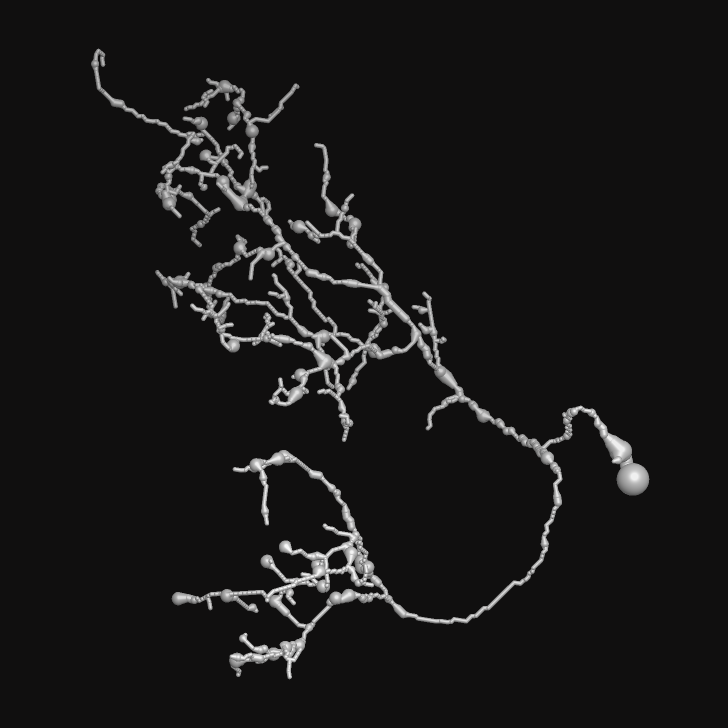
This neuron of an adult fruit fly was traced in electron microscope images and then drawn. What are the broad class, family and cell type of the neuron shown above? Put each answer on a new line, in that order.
central-brain intrinsic neuron
hemilineage LHd2
SLP312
